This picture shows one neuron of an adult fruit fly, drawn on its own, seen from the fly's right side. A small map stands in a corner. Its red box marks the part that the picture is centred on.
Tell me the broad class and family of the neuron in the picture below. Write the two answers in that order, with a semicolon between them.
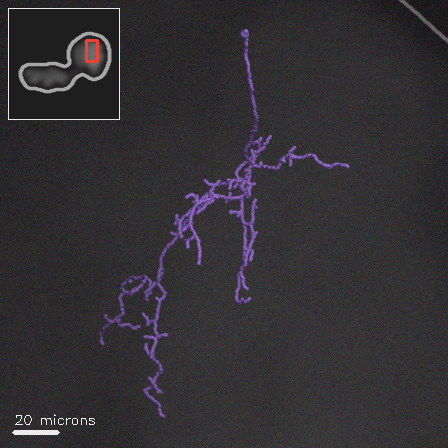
central-brain intrinsic neuron; hemilineage CLp1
